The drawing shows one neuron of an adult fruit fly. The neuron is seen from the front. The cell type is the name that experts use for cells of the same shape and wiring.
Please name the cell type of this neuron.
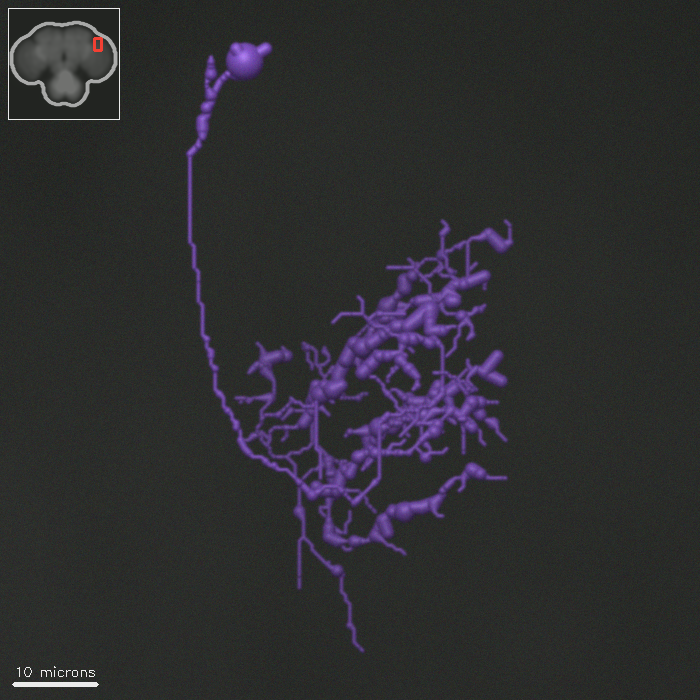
Dm9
